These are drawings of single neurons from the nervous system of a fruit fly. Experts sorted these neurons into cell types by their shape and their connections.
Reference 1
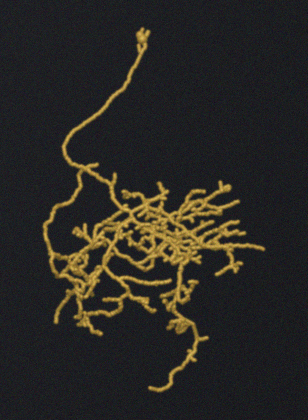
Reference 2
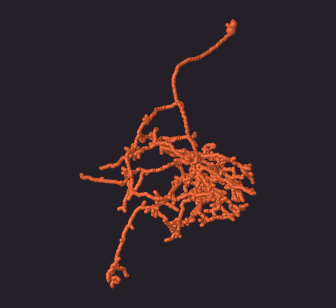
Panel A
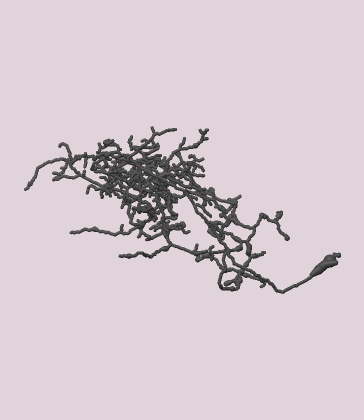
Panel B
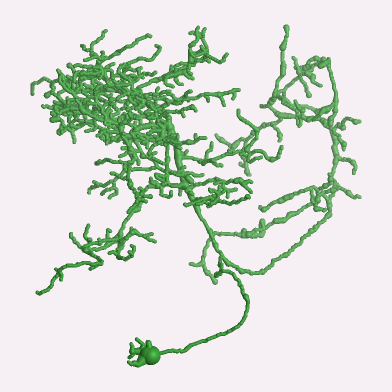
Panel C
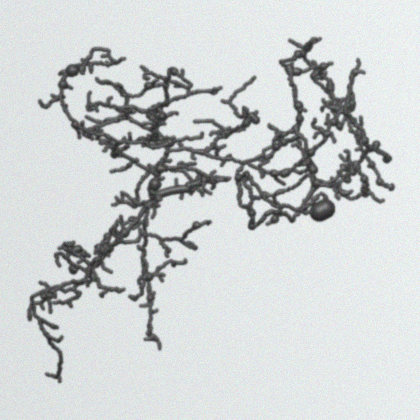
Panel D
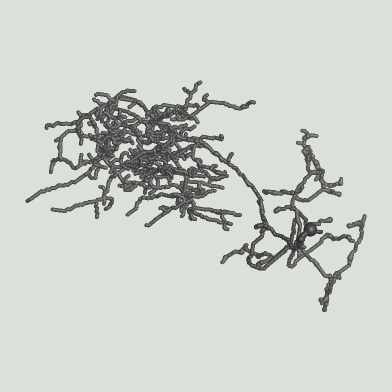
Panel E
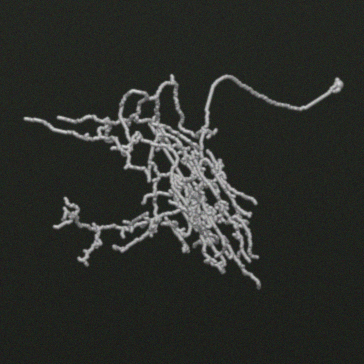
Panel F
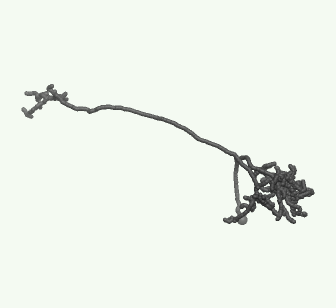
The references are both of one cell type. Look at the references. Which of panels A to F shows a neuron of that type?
E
